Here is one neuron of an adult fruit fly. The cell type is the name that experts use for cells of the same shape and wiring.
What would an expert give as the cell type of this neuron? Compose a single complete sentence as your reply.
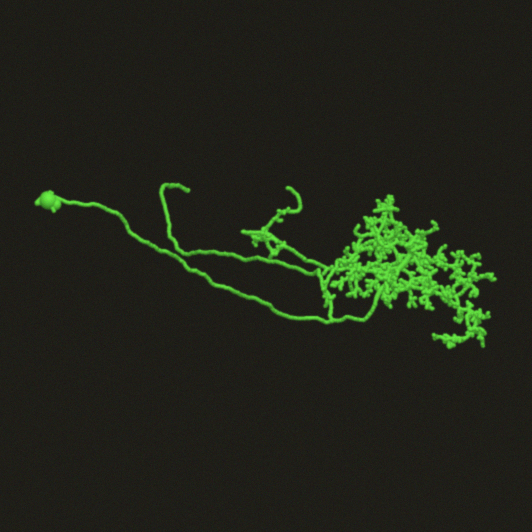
This neuron is included in the cell type TmY14.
